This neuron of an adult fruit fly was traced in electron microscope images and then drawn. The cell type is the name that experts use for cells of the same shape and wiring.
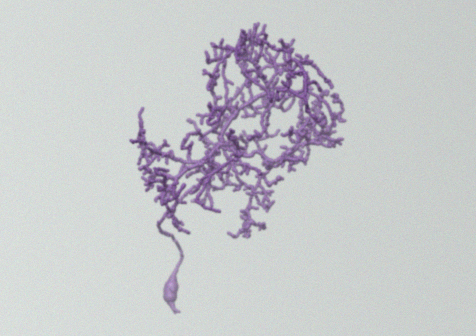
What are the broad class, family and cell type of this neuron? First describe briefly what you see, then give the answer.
Dozens of branch ends can be seen. In this view it is taller than it is wide. Its broad class is nerve-cord intrinsic neuron. Its family is hemilineage 21A. It is of cell type IN21A014.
